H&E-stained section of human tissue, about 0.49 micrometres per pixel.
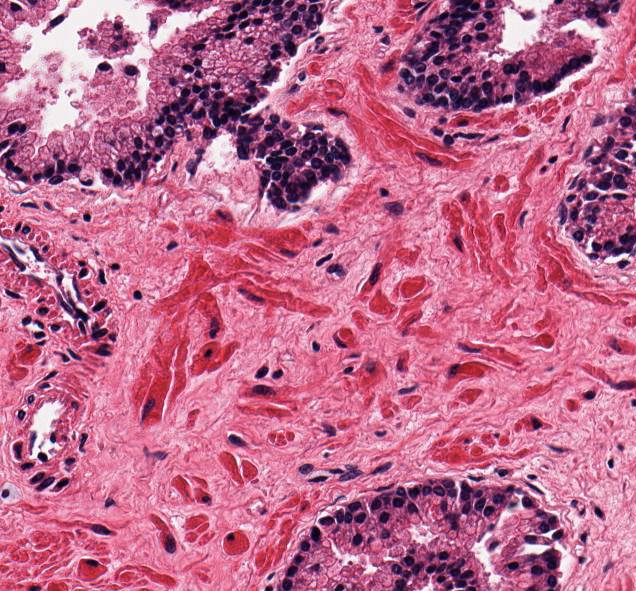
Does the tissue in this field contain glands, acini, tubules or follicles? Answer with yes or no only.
Yes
